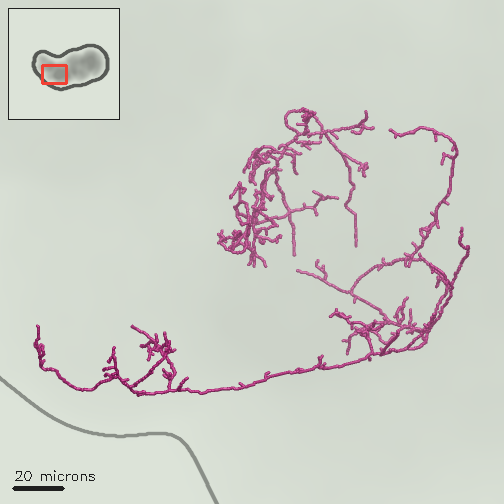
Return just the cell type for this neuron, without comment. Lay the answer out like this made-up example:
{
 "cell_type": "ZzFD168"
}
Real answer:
{
 "cell_type": "IN19A041"
}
